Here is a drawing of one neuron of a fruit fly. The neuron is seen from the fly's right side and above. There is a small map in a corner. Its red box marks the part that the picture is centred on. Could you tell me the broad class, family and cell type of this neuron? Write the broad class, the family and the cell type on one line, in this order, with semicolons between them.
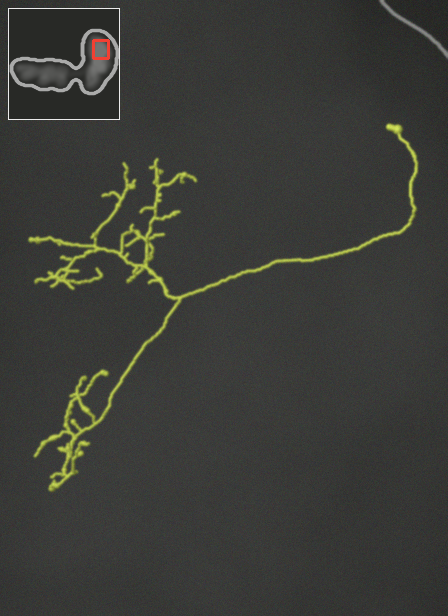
central-brain intrinsic neuron; hemilineage SMPad2; IB004_a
